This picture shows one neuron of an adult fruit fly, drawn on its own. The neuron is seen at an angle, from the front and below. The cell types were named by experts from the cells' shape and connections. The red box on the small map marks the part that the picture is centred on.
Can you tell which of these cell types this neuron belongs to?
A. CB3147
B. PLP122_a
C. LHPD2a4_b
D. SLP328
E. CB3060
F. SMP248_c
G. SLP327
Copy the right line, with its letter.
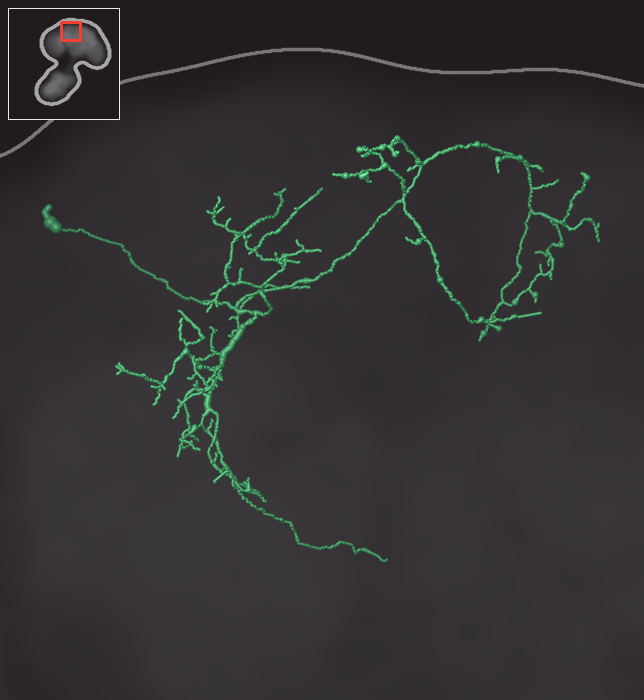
F. SMP248_c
